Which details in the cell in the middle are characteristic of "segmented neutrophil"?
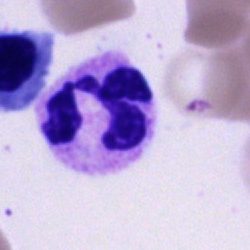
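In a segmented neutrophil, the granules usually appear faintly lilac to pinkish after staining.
The fine pinkish-lilac granules scattered through this cytoplasm match that. The cytoplasm itself is plentiful and pale pinkish-lilac. The chromatin is dark purple and coarsely clumped, and no nucleoli are visible in the nucleus. None of these features sits against the name segmented neutrophil.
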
